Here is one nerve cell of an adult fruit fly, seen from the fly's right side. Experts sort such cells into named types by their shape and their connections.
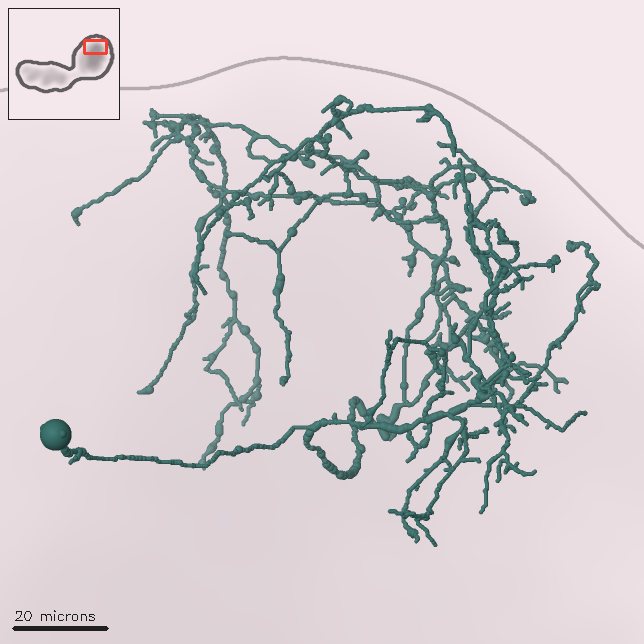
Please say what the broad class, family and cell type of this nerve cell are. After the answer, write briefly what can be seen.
This is a central-brain intrinsic neuron. The family is hemilineage SMPpv2_dorsal. The cell type is SMP276. From left to right in the picture it spans about 120 microns. In this view it is about as wide as it is tall.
